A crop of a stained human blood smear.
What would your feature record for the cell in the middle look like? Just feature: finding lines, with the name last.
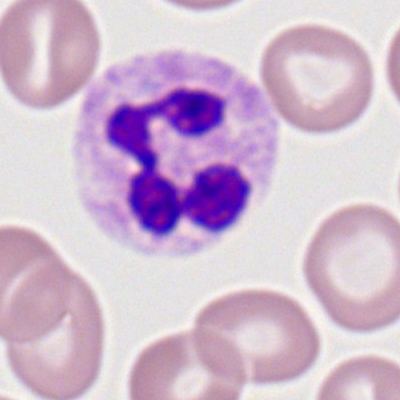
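Outline: round and smooth, as you can see.
Chromatin: dark purple and densely clumped.
Cytoplasm: abundant and pale pinkish-lilac.
Granules: fine and faint, filling the cytoplasm, so look closely.
Name: segmented neutrophil.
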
